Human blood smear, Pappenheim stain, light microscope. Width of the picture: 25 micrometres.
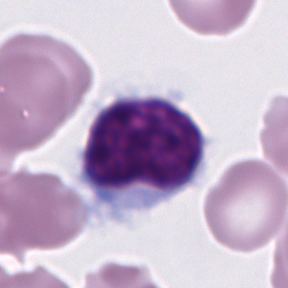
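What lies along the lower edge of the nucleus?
A shallow notch.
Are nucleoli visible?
No nucleoli are visible.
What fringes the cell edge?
Fine hair-like projections.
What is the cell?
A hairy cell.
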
